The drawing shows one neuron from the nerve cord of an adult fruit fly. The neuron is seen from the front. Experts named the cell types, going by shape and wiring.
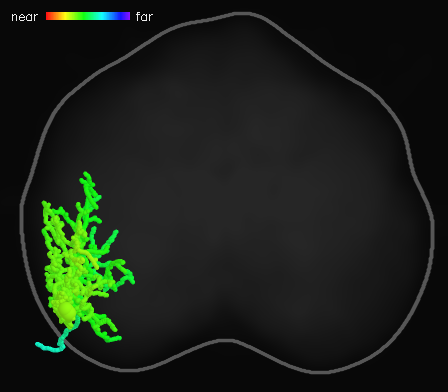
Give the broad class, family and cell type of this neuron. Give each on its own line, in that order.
motor neuron of the nerve cord
hemilineage 15B
MNml78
